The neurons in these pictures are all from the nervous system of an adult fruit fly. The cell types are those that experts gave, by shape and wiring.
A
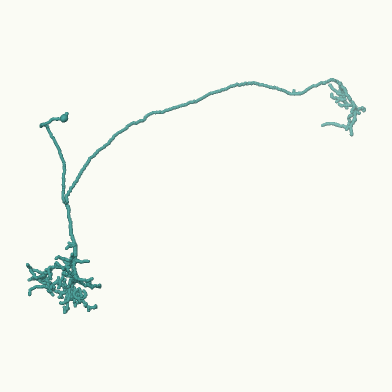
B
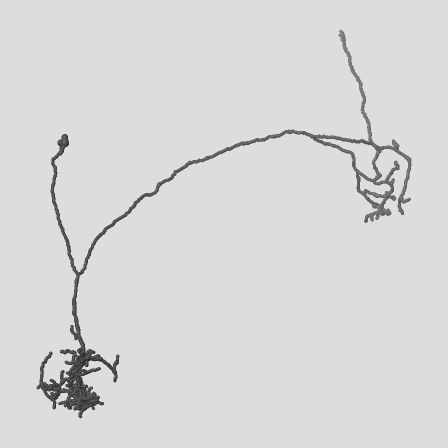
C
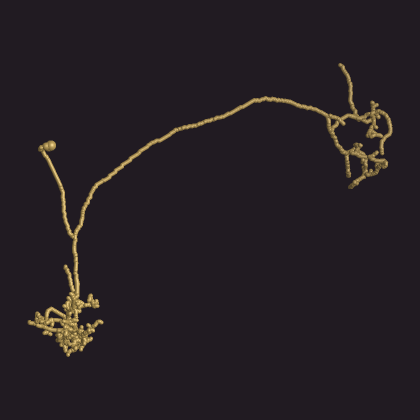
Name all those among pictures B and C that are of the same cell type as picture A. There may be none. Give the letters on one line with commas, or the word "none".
none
